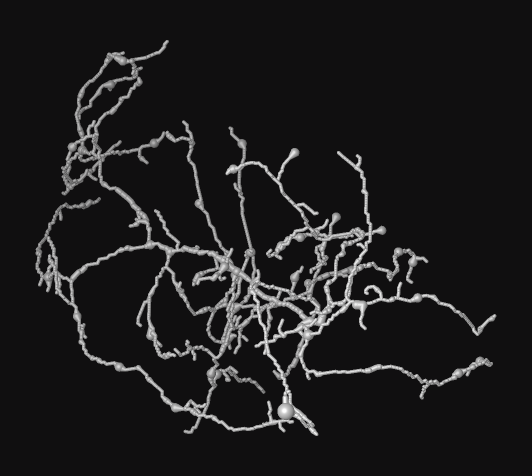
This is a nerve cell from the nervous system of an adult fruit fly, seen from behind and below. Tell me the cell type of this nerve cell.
INXXX442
